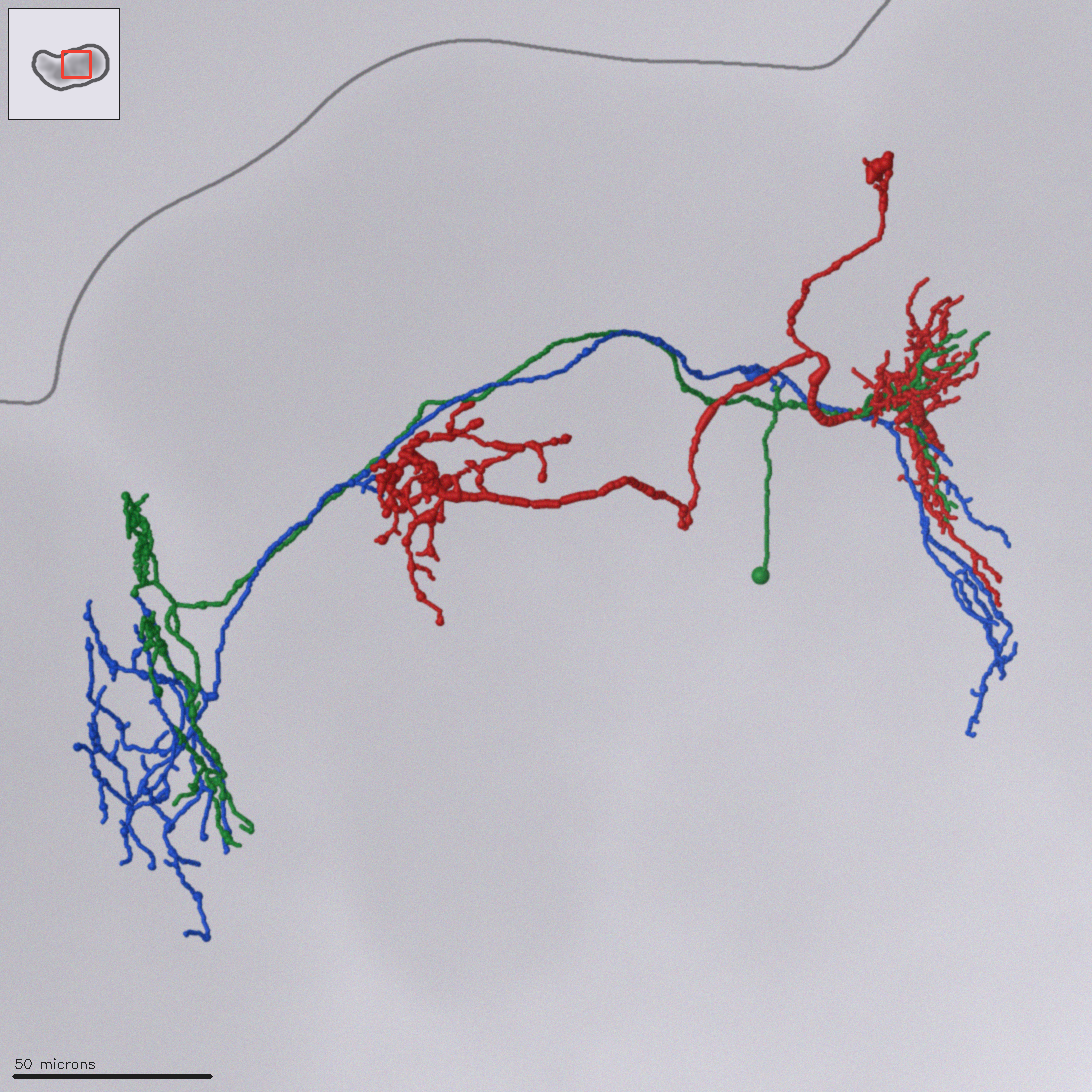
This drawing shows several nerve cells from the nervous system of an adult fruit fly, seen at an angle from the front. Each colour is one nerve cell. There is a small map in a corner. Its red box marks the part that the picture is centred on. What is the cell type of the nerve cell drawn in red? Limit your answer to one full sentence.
This nerve cell carries the cell type designation PS305.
